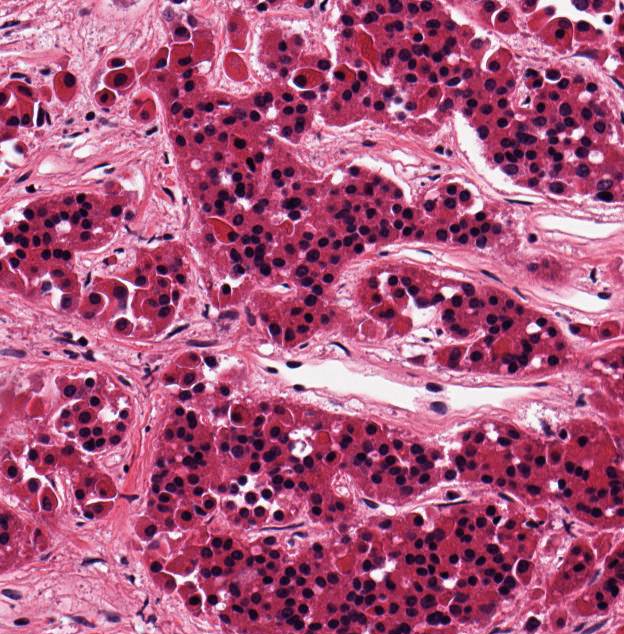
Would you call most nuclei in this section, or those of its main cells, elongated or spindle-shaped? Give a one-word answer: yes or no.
No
